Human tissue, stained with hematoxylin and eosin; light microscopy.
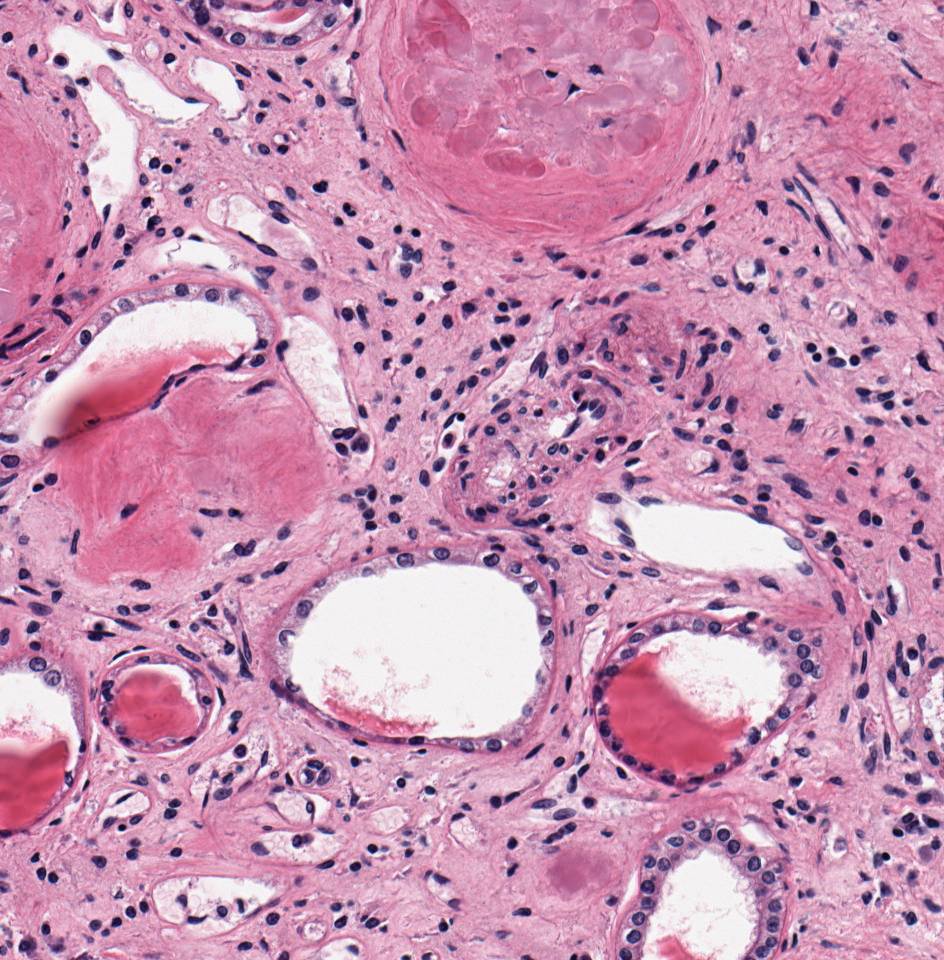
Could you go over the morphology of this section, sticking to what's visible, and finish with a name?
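First, tubules have a single layer of flattened to low cuboidal cells, nuclei round and dark. Second, several lumens hold dense, bright pink, homogeneous material. Third, a round, sharply bounded structure at top centre holds pale pink, lobulated hyaline material inside a concentric fibrous rim. Fourth, abundant pale pink fibrous stroma separates tubules. This is renal cortex.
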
